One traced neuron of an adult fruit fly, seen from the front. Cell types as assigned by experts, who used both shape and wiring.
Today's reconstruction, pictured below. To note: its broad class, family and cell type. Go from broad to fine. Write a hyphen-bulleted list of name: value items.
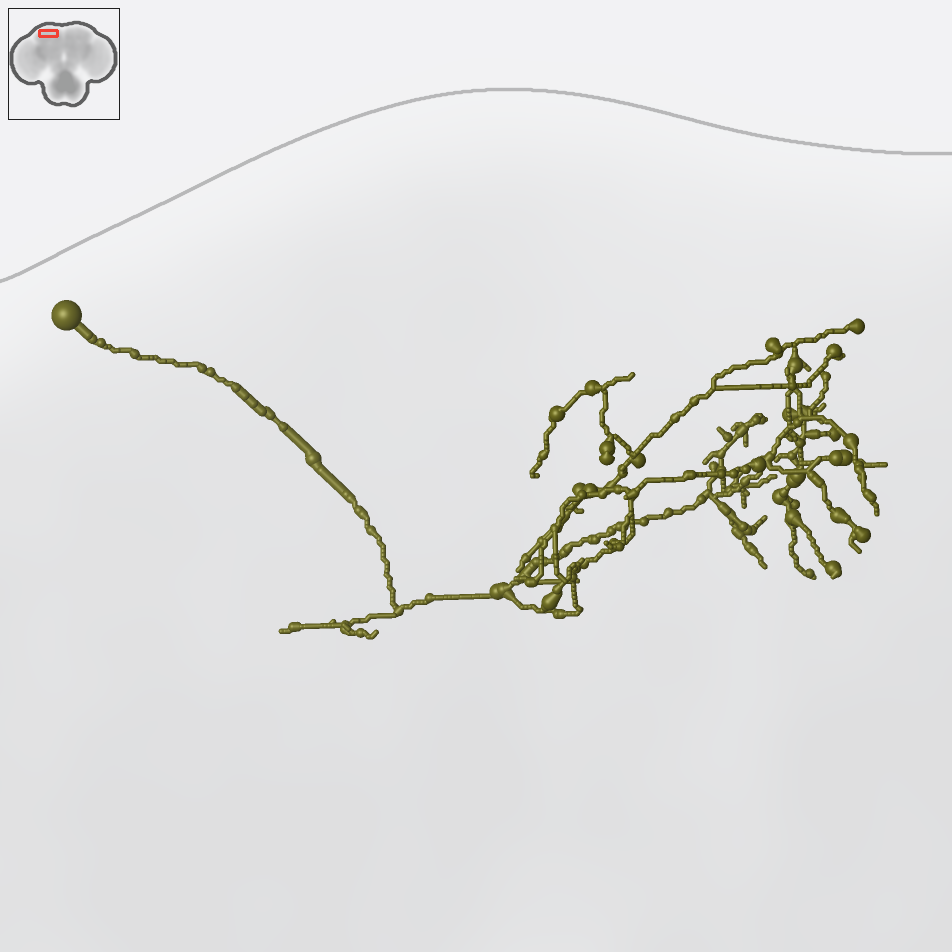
- broad class: central-brain intrinsic neuron
- family: hemilineage SLPad1_posterior
- cell type: CB2937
